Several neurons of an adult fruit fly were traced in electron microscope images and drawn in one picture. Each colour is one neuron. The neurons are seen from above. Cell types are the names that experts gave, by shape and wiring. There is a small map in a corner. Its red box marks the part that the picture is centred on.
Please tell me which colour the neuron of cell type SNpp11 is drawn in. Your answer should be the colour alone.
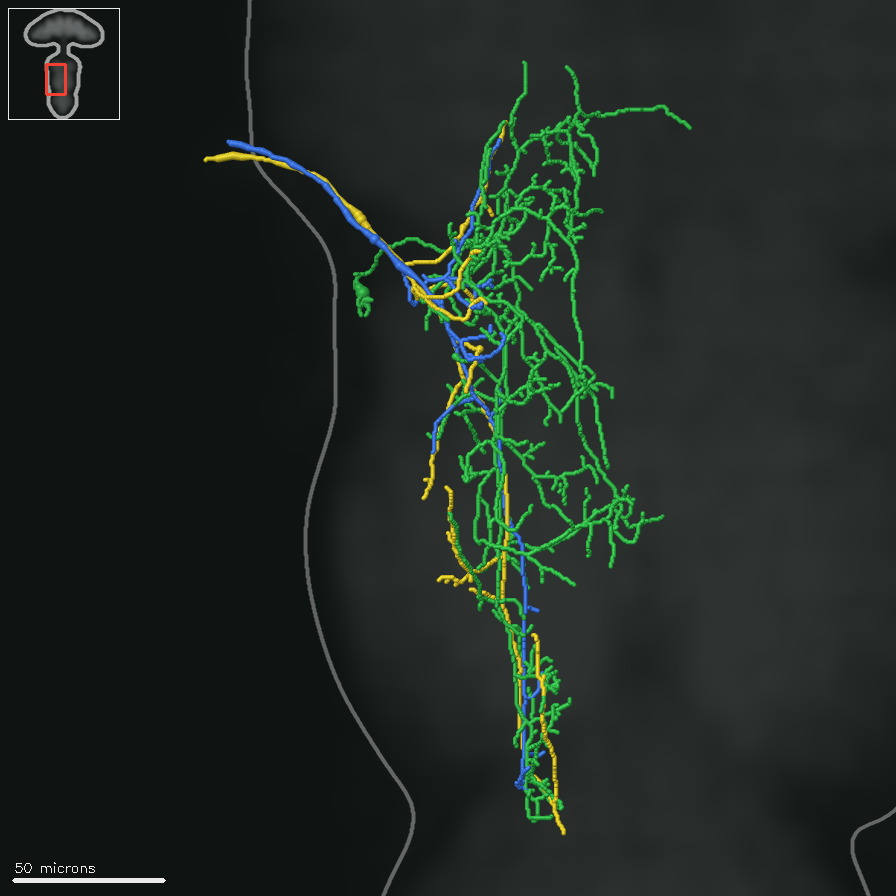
yellow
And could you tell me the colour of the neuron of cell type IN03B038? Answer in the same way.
green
